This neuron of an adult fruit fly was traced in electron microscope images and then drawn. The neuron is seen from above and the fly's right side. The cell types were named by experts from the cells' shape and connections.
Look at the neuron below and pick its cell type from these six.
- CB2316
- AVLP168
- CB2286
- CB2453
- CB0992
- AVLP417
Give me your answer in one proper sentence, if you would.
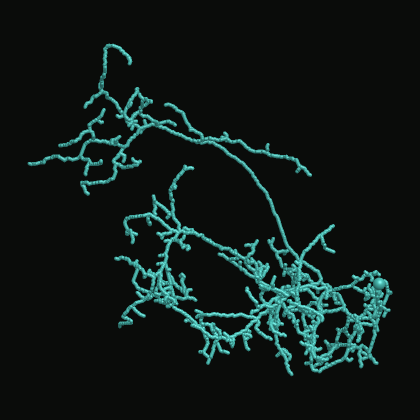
Typed by cell type, the neuron is CB2453.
